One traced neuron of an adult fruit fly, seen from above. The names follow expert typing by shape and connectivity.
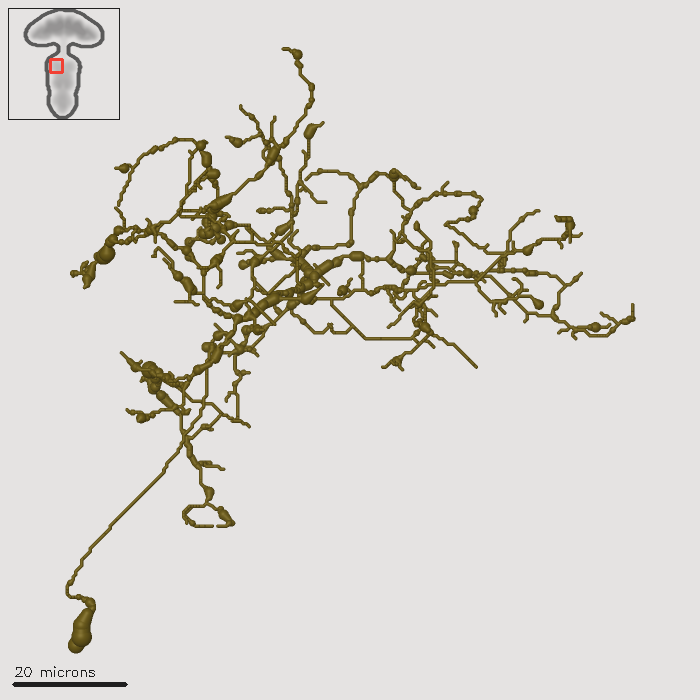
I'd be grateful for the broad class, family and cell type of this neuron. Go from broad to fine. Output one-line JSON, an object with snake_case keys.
{"broad_class": "nerve-cord intrinsic neuron", "family": "hemilineage 20A.22A", "cell_type": "IN20A.22A029"}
